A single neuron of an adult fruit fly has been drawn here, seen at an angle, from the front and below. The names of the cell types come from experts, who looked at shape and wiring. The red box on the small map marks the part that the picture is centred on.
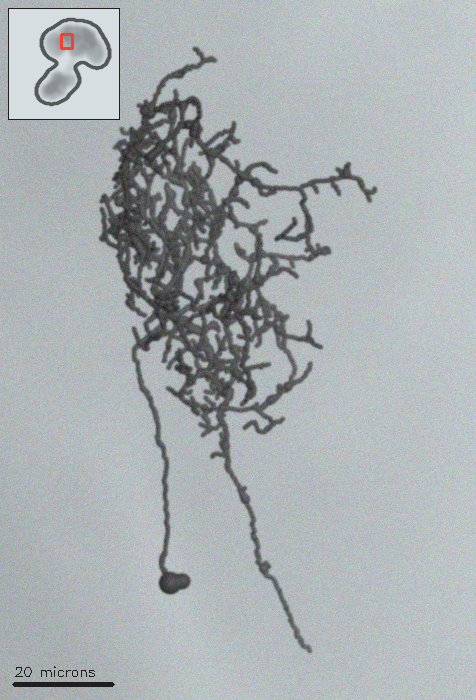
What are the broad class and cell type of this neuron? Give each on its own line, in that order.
central-brain intrinsic neuron
CB3661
